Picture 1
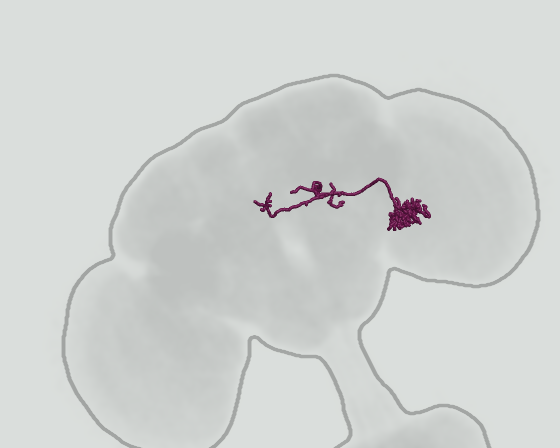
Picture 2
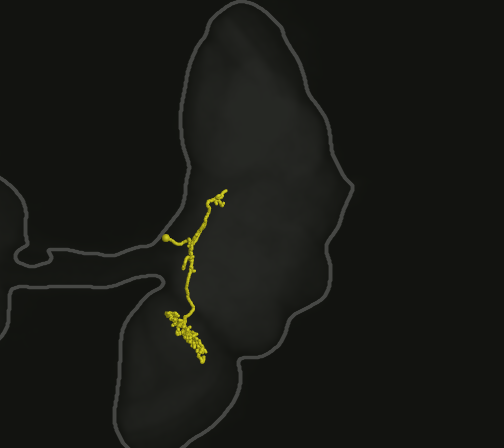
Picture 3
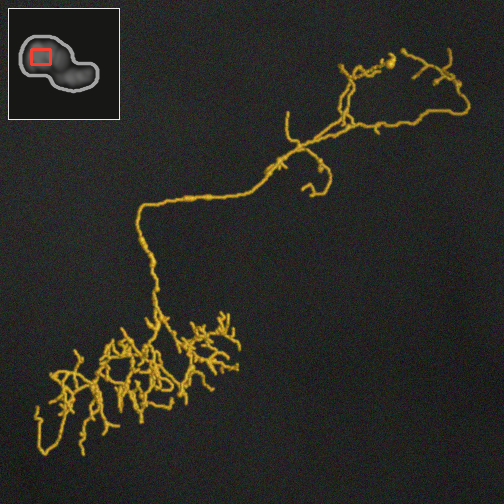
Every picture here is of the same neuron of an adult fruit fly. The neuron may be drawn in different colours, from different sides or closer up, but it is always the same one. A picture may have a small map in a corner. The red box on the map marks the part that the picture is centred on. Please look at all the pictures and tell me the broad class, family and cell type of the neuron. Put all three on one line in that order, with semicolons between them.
visual projection neuron; hemilineage PSp3; LoVP27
